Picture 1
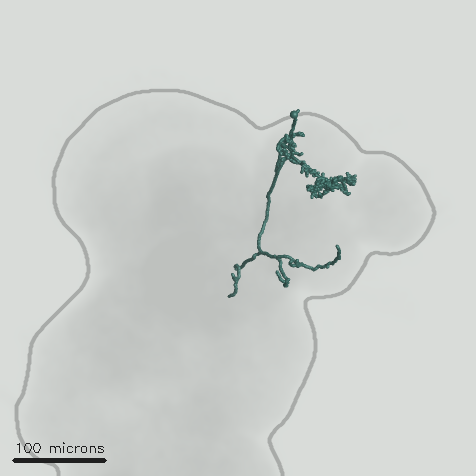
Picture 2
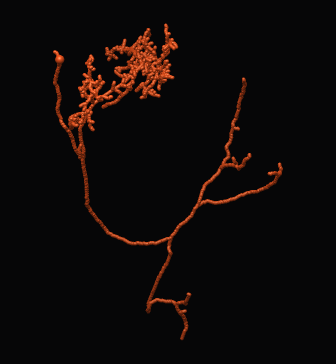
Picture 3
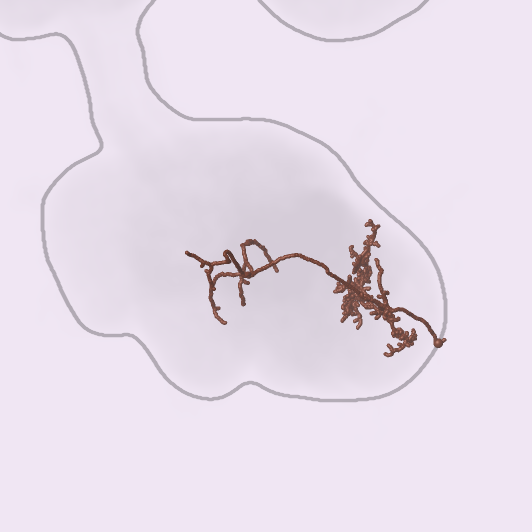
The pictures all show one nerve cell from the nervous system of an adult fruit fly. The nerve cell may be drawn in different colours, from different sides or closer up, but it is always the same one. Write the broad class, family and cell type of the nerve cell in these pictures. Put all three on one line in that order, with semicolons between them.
nerve-cord intrinsic neuron; hemilineage 08B; IN08B065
